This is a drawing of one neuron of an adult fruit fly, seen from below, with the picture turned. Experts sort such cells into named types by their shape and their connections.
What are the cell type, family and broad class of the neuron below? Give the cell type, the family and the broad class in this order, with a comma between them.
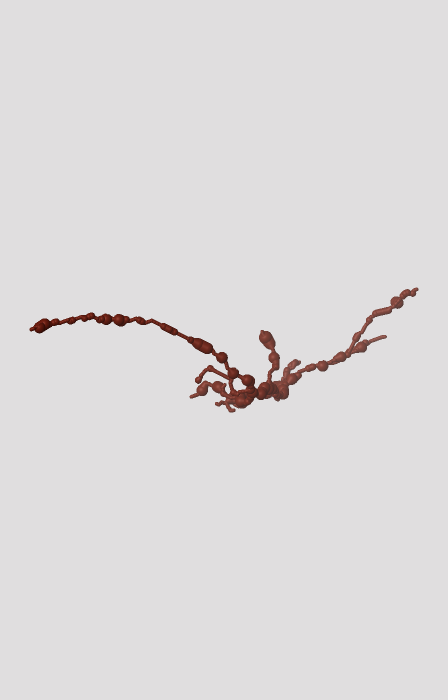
SNta30, class mechanosensory tactile, sensory neuron entering the nerve cord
